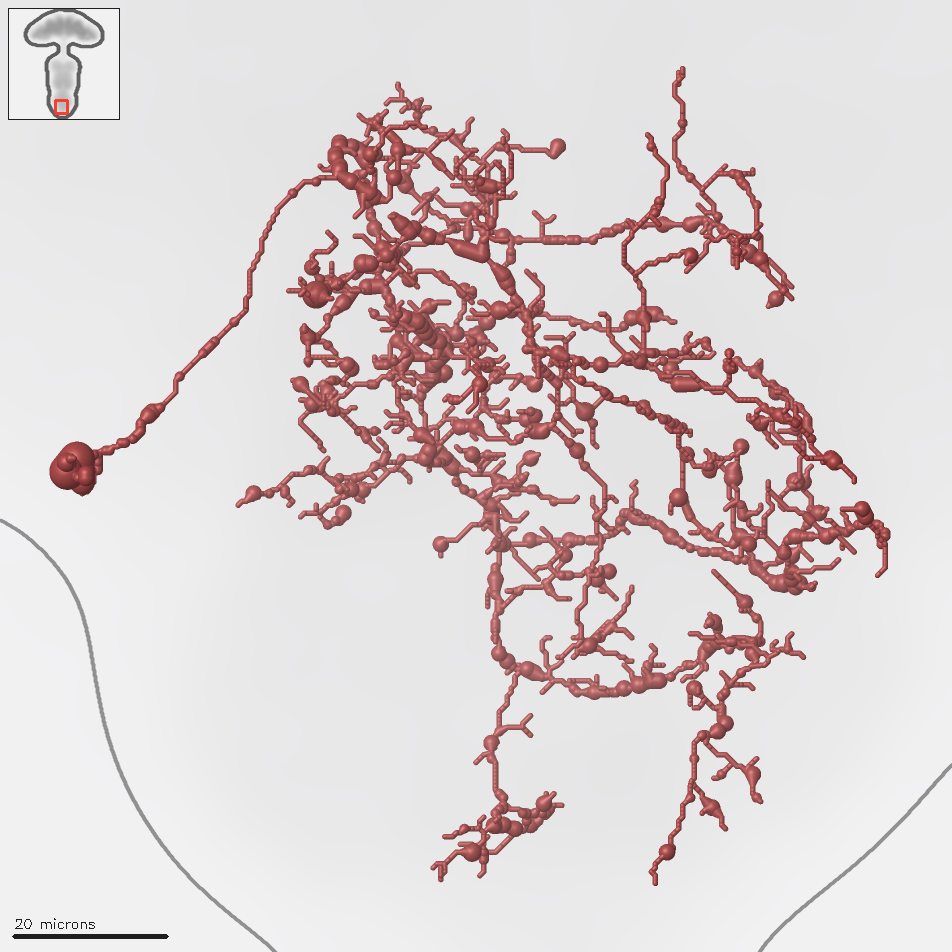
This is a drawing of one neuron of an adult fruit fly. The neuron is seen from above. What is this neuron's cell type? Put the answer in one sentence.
The cell type is INXXX253.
